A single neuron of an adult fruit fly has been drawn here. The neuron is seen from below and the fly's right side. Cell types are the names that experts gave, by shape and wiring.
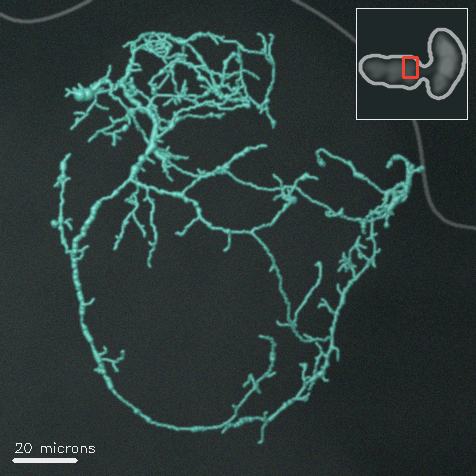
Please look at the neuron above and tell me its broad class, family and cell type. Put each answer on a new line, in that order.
nerve-cord intrinsic neuron
hemilineage 20A.22A
IN20A.22A004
